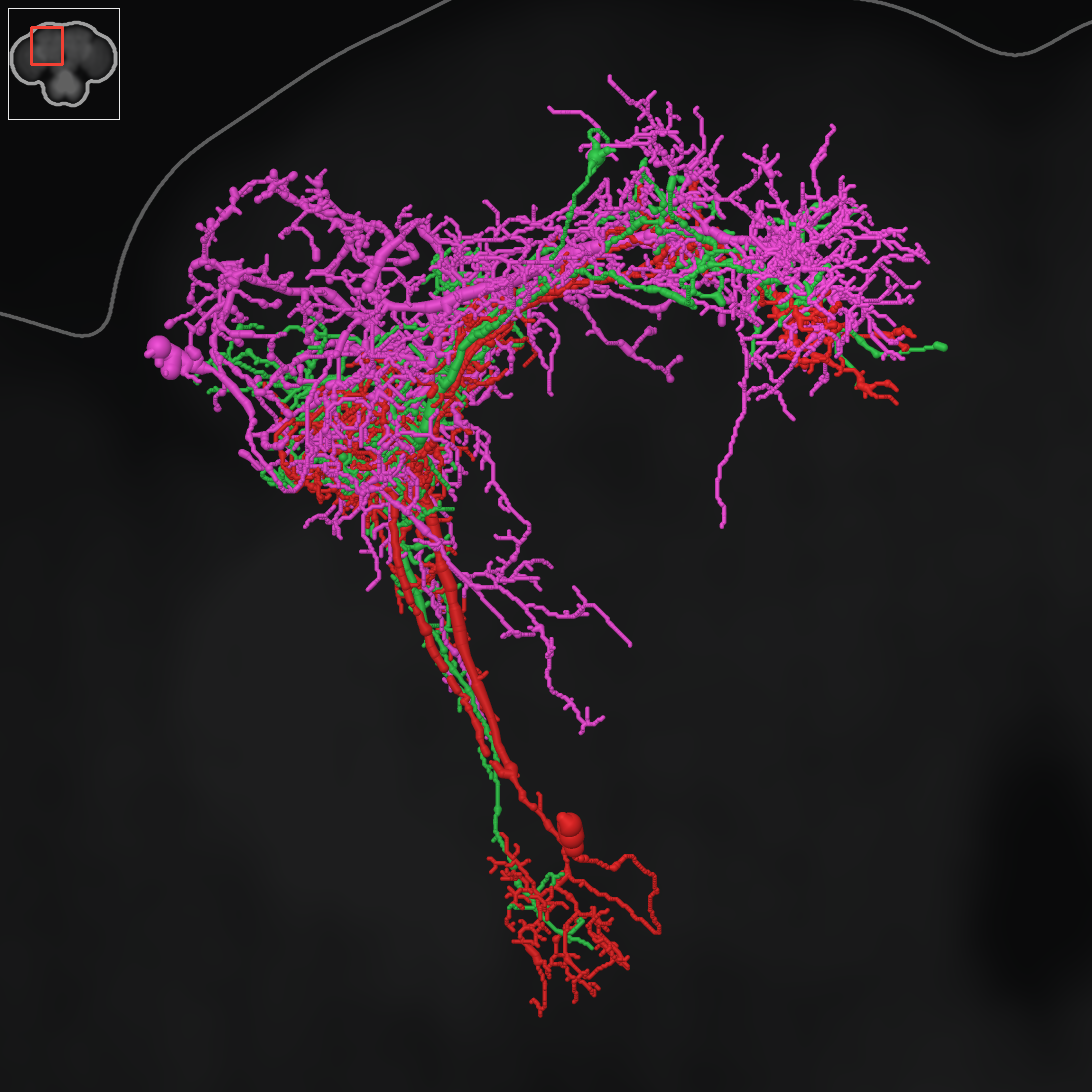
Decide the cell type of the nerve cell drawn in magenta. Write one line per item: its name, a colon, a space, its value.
cell type: LHCENT4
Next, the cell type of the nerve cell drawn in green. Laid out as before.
cell type: LHAD2b1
